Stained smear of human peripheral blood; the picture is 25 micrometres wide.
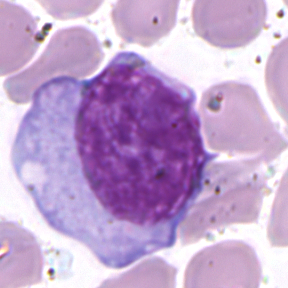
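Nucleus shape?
Single rounded oval, no lobes or deep indentation; about 15 by 11 micrometres.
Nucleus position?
Off-centre, toward the upper right of the cell.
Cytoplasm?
Abundant, pale greyish blue, forming a broad rim on the left side.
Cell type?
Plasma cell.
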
